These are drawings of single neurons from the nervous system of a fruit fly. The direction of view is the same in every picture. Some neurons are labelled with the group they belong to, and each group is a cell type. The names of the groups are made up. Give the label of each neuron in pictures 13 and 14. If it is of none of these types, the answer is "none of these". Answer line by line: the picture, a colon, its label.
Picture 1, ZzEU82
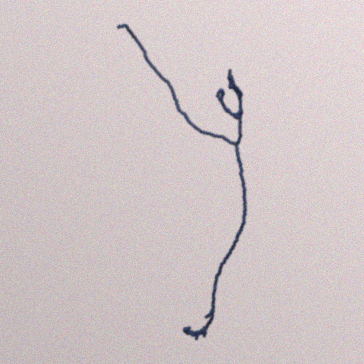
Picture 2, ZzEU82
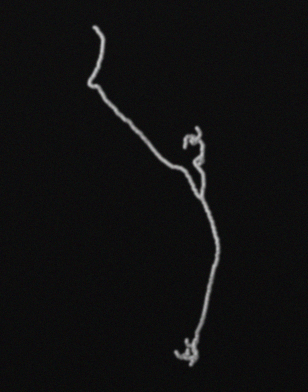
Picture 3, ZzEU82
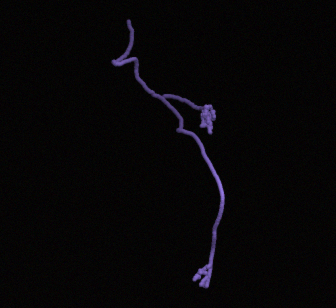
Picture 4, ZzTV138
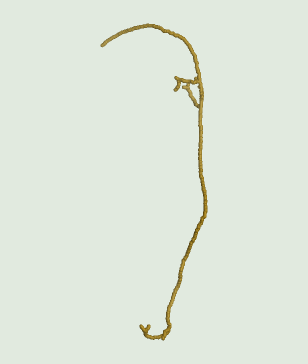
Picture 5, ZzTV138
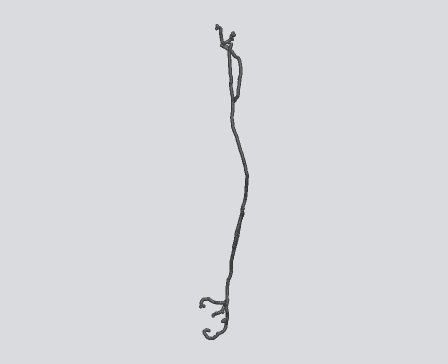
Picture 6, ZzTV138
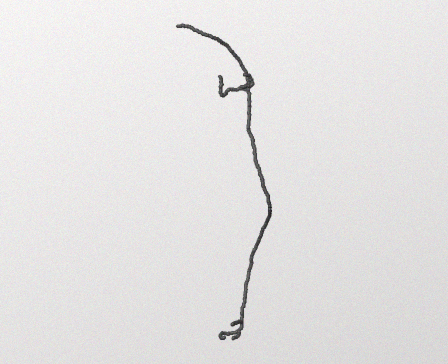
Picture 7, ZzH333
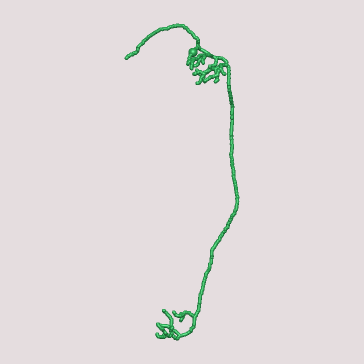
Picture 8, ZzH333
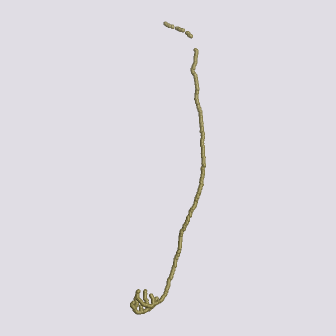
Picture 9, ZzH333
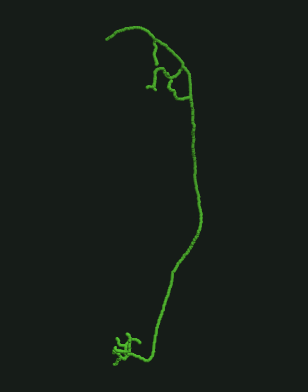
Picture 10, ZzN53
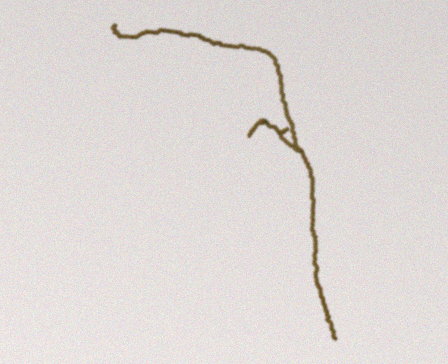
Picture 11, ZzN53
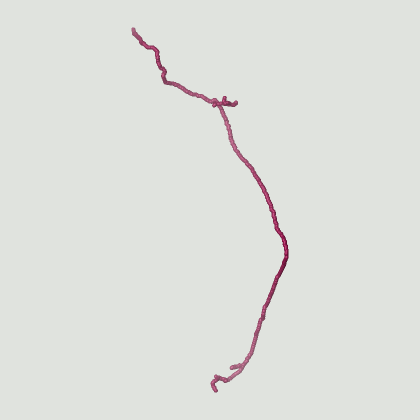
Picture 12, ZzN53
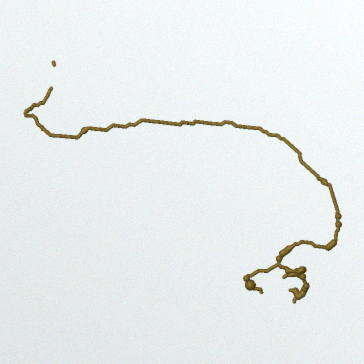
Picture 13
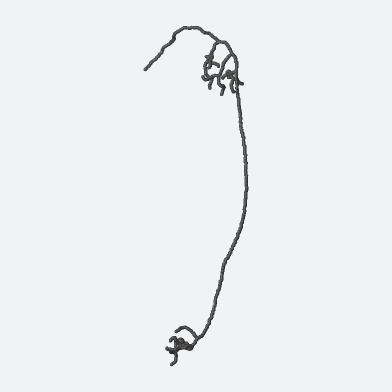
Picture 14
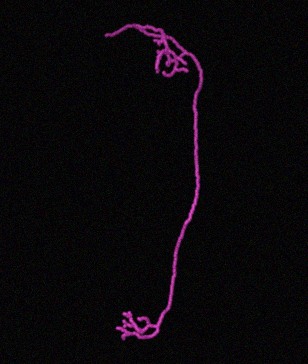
13: ZzH333
14: ZzH333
